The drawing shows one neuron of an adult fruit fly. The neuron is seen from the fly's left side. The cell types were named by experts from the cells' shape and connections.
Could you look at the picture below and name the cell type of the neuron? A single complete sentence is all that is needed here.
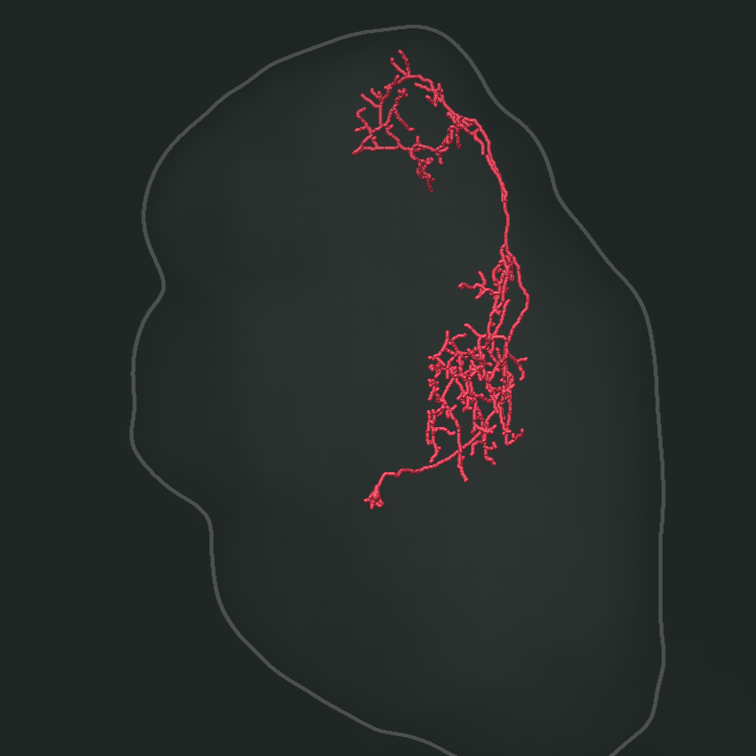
The cell type of this neuron is LoVP64.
